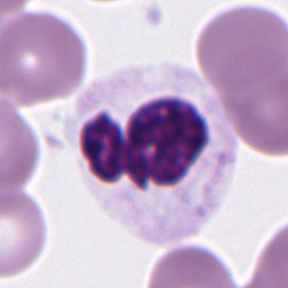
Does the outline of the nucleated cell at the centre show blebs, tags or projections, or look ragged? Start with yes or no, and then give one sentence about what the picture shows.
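No. The cell outline is roughly round with a smooth edge.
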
